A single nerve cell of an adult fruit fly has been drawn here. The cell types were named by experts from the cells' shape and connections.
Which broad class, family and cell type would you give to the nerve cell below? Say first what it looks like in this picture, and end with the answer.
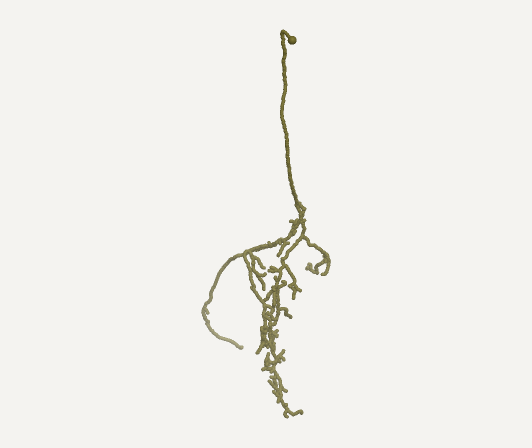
Its cell body lies at the top of the picture. As drawn here it is more than twice as tall as it is wide. This is a central-brain intrinsic neuron. Its family is hemilineage DM6_posterior. It is of cell type AVLP586.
